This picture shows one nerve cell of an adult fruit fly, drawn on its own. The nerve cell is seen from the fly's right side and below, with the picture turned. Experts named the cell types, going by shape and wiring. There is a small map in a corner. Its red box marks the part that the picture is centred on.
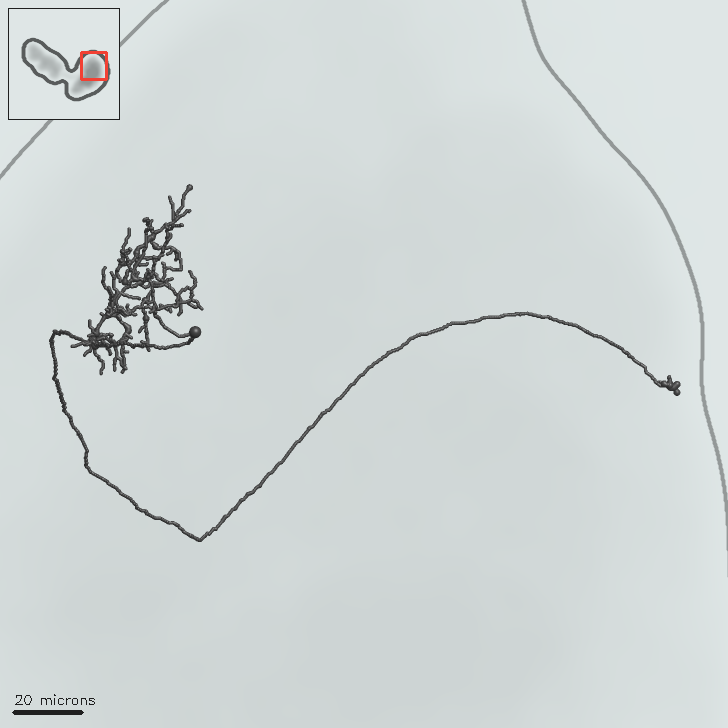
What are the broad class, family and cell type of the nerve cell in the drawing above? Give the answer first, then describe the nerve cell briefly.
It is a visual projection neuron. Its family is MeTu. The cell type is MeTu3c. The cell body can be seen on the left of the picture. By the scale bar it is about 190 microns wide in this view. The picture shows dozens of branch ends.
